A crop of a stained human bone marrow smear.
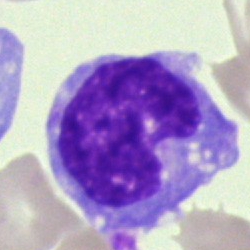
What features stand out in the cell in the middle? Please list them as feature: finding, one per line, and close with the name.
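Outline: roughly round, slightly irregular right edge
Nucleus: clear indentation on right side
Chromatin: dark purple, clumped, small pale gaps between clumps
Vacuoles: a few, small, clear, in cytoplasm beside nuclear indentation
Name: monocyte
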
